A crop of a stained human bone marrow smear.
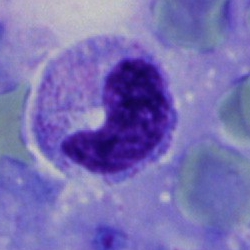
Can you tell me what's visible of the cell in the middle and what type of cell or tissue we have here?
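The nucleus is bent into a kidney shape, its hollow opening to the left, and it is positioned toward the right side of the cell. A small clear pale spot lies within the hollow of the nucleus. Fine pinkish-purple granules fill the cytoplasm. The cell is a band neutrophil.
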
